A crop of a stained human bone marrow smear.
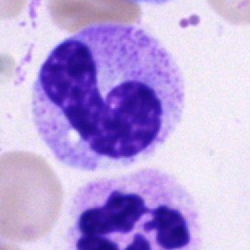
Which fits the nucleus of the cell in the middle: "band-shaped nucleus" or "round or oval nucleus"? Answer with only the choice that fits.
Band-shaped nucleus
